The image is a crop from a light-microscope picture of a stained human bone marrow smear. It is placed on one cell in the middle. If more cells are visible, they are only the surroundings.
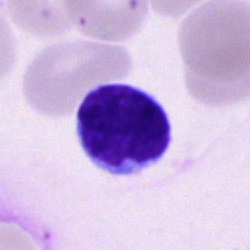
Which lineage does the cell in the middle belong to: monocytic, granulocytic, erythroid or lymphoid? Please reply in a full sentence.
With respect to lineage, the middle cell falls within the lymphoid lineage.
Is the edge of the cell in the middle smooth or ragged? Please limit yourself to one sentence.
A smooth, projection-free outline is what this cell has.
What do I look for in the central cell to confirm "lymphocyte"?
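That one's a lymphocyte, yes. It has a smooth outline, round to slightly oval.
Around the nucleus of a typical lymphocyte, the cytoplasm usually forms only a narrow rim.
That fits the scant pale blue rim here, which shows mainly at the bottom edge of the cell. No granules are visible in the cytoplasm, and no nucleoli can be seen in the nucleus.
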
